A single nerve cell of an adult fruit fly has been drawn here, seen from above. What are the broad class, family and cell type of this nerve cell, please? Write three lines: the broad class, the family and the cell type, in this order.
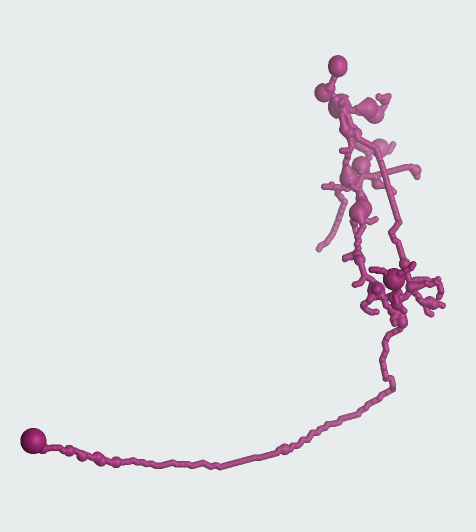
optic-lobe intrinsic neuron
Mi
Mi15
